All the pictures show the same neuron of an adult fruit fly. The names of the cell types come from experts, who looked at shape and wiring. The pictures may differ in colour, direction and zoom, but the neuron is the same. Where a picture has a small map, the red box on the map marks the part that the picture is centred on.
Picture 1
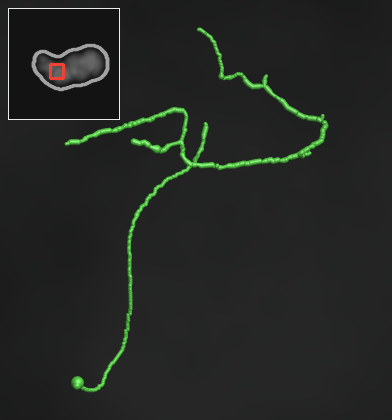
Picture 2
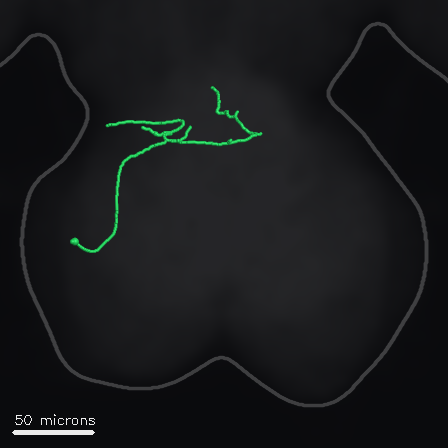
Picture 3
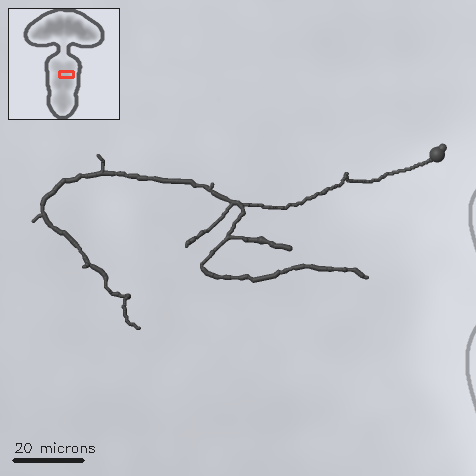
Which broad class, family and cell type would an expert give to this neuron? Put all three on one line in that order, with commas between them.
nerve-cord intrinsic neuron, hemilineage 03B, IN03B086_a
